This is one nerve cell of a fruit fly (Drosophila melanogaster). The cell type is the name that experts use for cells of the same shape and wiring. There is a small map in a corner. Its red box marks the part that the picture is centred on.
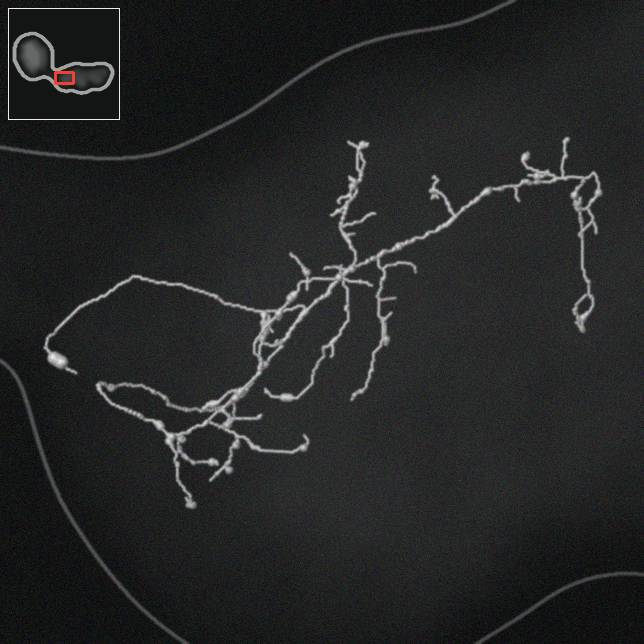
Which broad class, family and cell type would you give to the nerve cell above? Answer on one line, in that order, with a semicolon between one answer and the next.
nerve-cord intrinsic neuron; hemilineage 01A; IN01A083_a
